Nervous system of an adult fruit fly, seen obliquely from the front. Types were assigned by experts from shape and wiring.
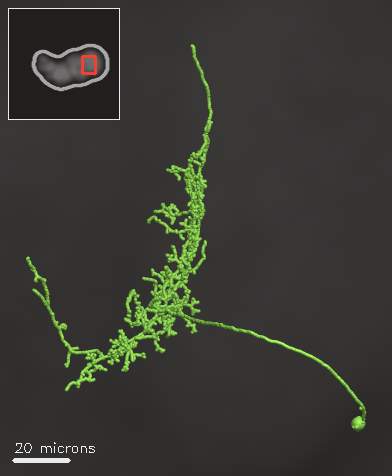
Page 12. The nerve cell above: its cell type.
PLP025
